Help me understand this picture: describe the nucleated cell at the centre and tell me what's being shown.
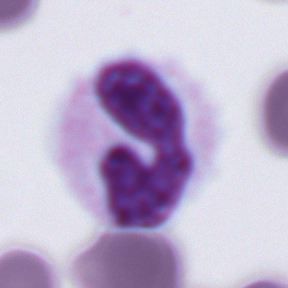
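You've got a roughly round outline here. The nucleus bends into an upper and a lower lobe, and the two join on the right side. There are no nucleoli to be seen, and the cytoplasm holds fine pink granules. That one's a segmented neutrophil.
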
